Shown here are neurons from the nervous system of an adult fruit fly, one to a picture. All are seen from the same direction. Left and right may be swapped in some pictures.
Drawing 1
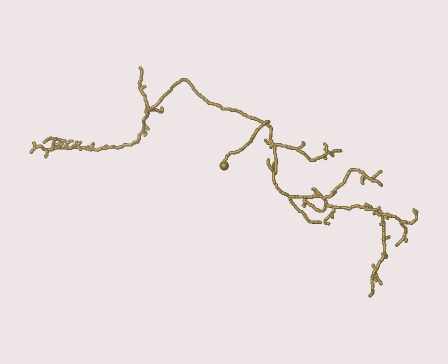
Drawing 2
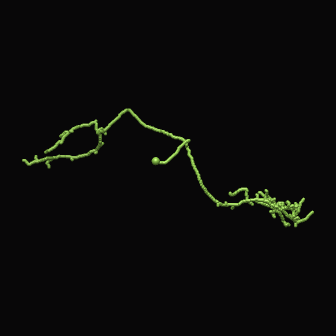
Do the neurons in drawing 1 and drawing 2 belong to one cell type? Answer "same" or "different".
different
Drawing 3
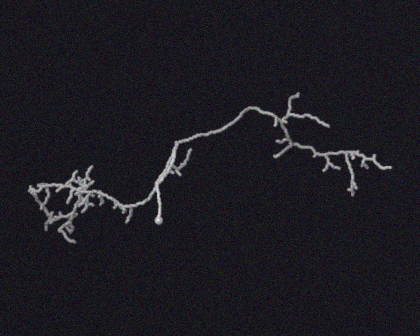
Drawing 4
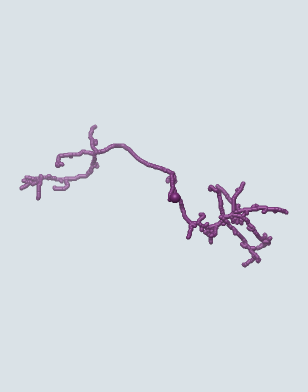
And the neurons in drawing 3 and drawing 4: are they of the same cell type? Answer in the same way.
same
